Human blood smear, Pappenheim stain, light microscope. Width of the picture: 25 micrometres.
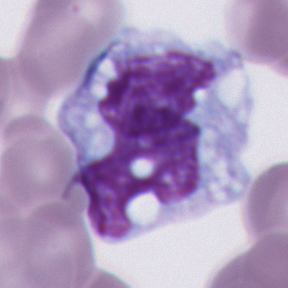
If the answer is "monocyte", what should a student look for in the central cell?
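With this monocyte, the nucleus is where I begin: it is one connected mass, not split into separate lobes.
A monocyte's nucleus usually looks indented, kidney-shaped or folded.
The chromatin, as I see it, has a fine, lacy, strand-like pattern rather than coarse dense clumps. Moving outward, the cytoplasm holds many small clear vacuoles, and round clear spots overlie the lower part of the nucleus.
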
